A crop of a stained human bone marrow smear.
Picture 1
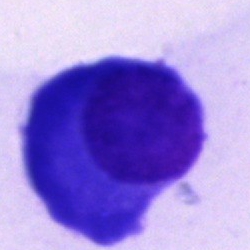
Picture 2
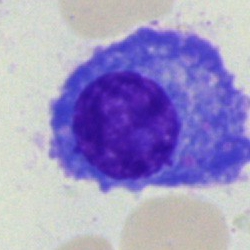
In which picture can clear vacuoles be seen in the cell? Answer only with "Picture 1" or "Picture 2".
Picture 2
